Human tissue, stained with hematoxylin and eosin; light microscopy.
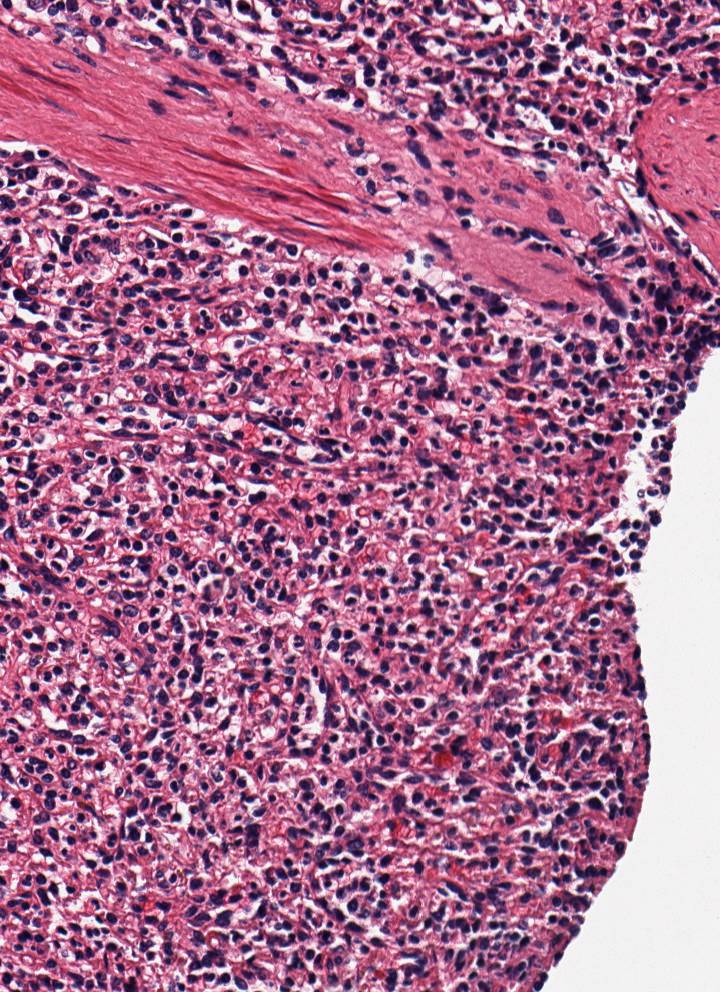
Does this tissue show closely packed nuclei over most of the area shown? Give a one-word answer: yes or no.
Yes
